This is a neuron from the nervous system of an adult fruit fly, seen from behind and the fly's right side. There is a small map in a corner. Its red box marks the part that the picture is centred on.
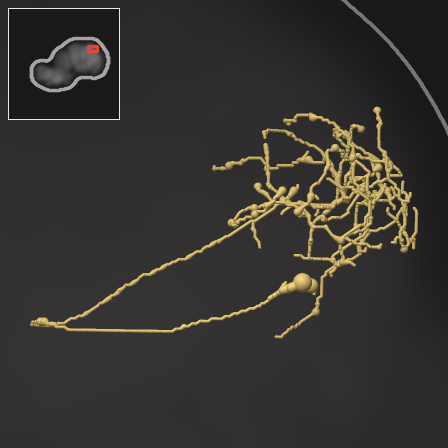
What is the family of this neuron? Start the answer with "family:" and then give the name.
family: hemilineage LHp1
